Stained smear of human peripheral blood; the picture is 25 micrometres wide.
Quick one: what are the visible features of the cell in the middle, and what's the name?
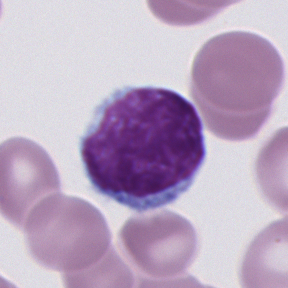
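Quick look: the nucleus is round, not split into lobes, and about 11 by 9 micrometres. Its chromatin is dense, clumped and deep purple. Pale blue cytoplasm makes only a thin rim, widest along the lower edge of the cell. The cell itself is about 11 micrometres across. It's a typical lymphocyte.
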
